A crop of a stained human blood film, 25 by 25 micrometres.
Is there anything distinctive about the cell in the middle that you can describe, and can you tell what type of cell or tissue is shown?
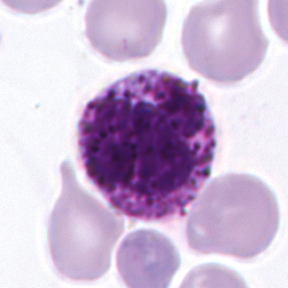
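Look first at the nucleus: it is dark purple and fills most of the cell. Now the granules: they are coarse, dark purple to blackish, and each stands clearly apart from the next. Notice, too, that they lie over the nucleus as well as in the cytoplasm. This cell is a basophil.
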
